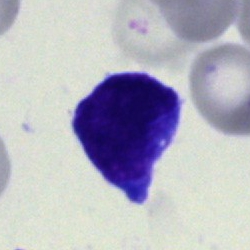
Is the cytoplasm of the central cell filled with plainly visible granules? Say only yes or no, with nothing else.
No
